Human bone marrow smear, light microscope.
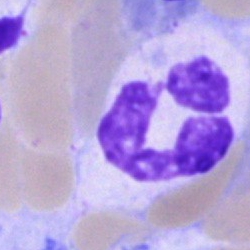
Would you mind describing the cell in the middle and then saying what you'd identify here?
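On examination, the chromatin is coarse and clumped, dark purple with lighter patches. Plentiful pale lilac-grey cytoplasm surrounds the nucleus and fills the centre of the ring. No coarse dark granules are present in the cytoplasm. The outline is rounded, without surface projections. Identification: segmented neutrophil.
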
